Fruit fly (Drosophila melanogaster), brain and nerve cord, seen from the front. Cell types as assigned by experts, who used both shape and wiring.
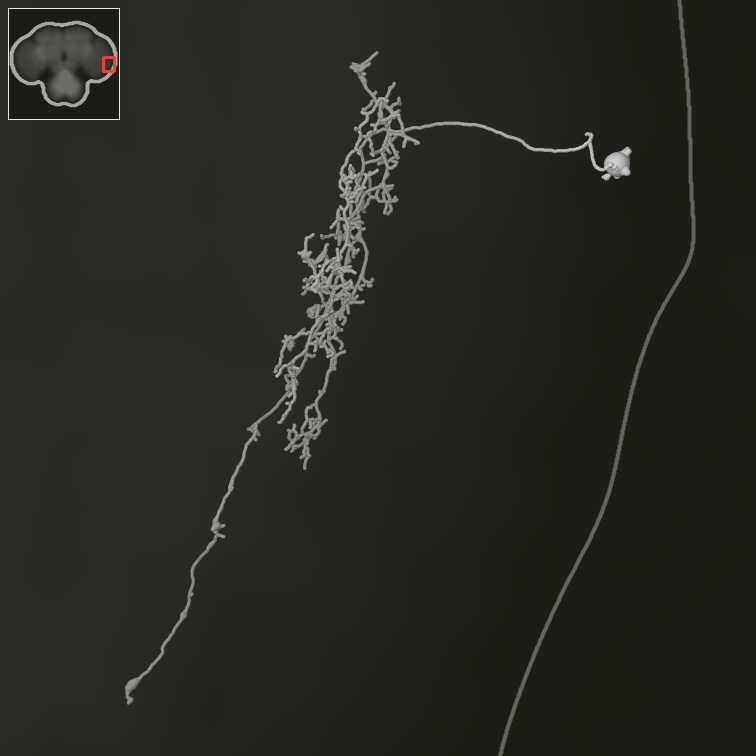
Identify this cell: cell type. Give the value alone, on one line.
Cm6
